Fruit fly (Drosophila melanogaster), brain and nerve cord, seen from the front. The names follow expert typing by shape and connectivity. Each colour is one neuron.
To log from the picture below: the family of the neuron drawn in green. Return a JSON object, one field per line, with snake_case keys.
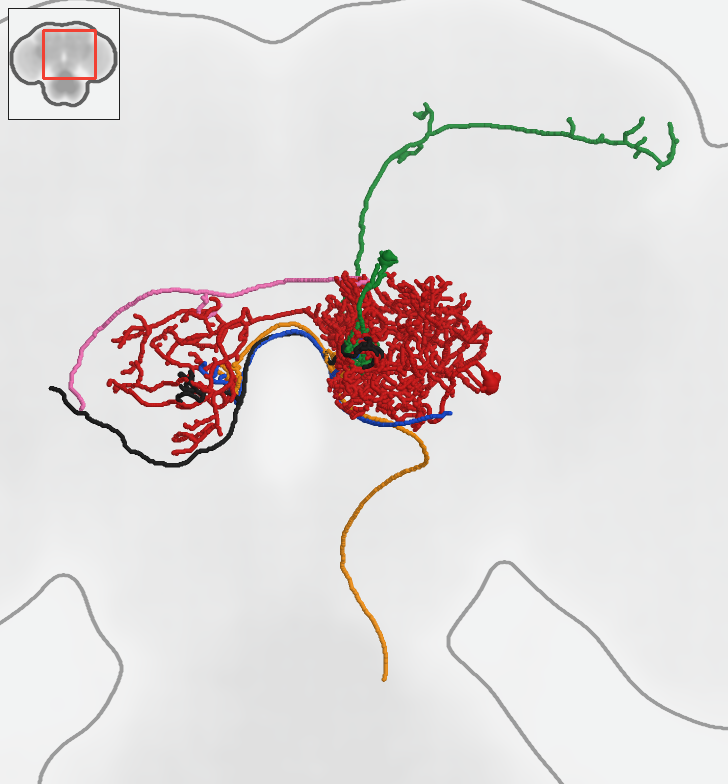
{
 "family": "hemilineage ALad1"
}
